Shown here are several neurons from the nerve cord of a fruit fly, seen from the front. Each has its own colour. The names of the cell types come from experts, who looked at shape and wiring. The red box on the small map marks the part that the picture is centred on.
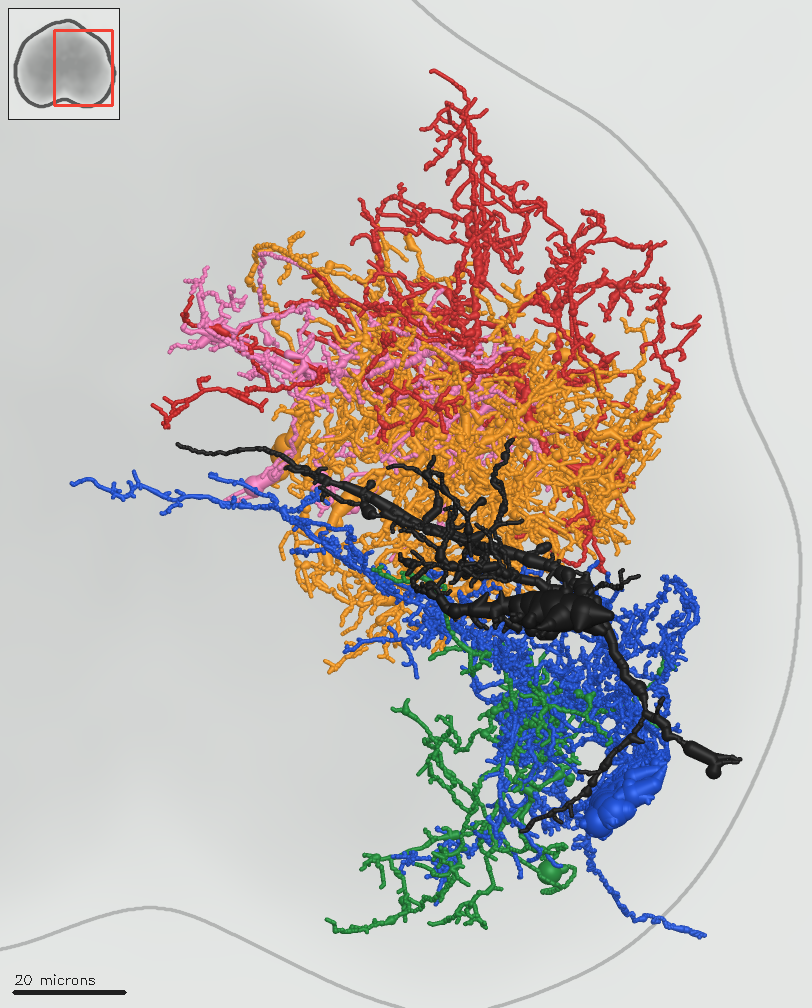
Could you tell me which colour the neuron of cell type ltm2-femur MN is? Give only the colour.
black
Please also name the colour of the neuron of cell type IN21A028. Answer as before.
pink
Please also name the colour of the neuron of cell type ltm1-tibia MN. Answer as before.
blue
